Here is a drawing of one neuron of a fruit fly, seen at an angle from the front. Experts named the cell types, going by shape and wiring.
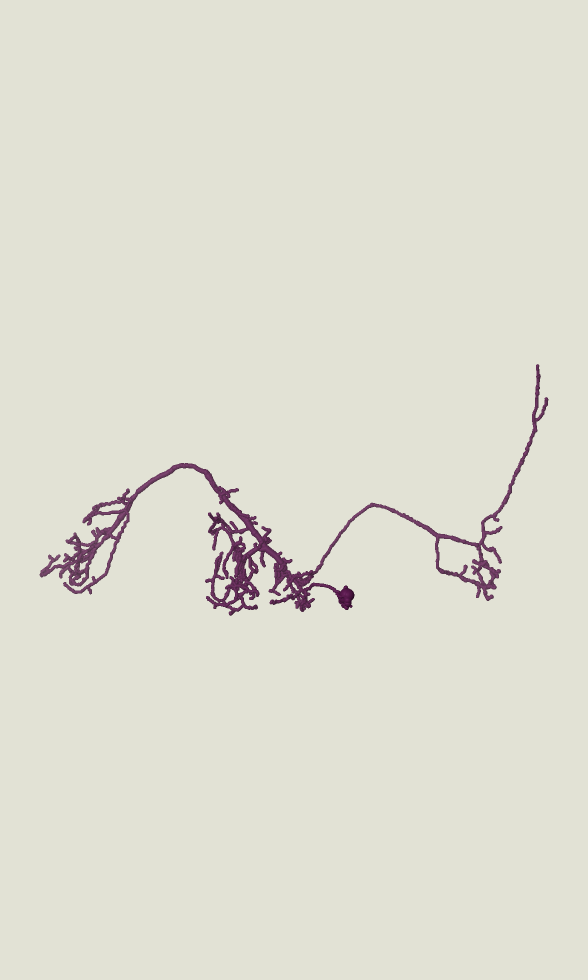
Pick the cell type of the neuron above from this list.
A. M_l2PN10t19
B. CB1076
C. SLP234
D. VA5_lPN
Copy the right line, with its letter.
A. M_l2PN10t19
